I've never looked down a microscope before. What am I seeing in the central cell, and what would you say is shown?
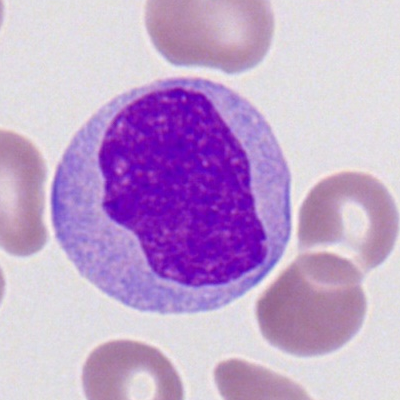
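On its left side, the nucleus shows an indentation. It forms a single mass, not divided into lobes. The chromatin is mottled, with small pale spaces among the purple. The cytoplasm is pale greyish-blue. The cell is a myeloblast.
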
